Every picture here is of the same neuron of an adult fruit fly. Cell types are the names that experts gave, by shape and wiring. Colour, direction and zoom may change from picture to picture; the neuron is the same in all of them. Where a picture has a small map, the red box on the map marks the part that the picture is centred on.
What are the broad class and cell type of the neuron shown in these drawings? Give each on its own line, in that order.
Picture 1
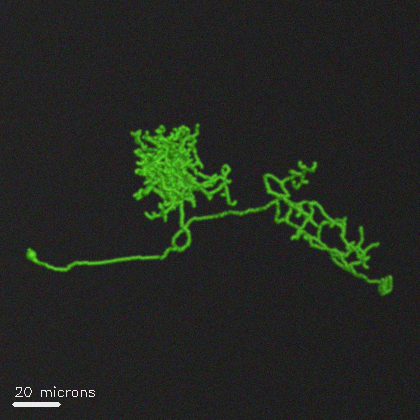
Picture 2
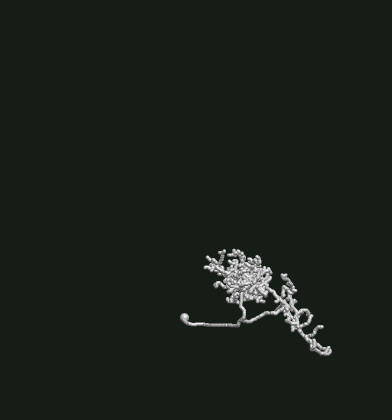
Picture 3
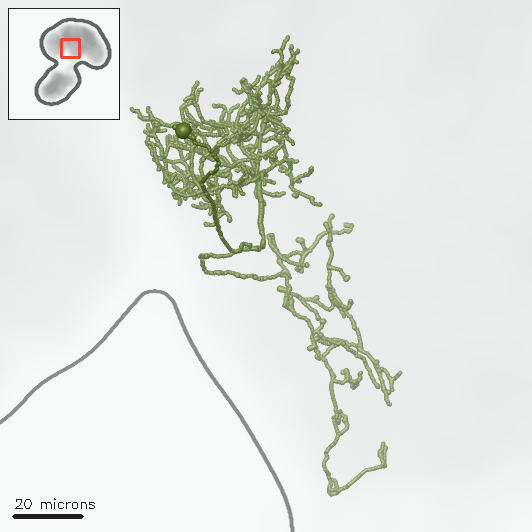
central-brain intrinsic neuron
CB0224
